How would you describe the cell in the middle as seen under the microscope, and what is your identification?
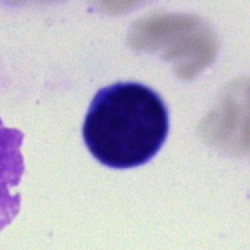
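Smooth and even at the edge, it's a round cell, and I can't make out any distinct rim of cytoplasm around the nucleus. Chromatin's dense, staining very dark blue-purple, and there are no vacuoles anywhere in the cell. Call it a lymphocyte.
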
